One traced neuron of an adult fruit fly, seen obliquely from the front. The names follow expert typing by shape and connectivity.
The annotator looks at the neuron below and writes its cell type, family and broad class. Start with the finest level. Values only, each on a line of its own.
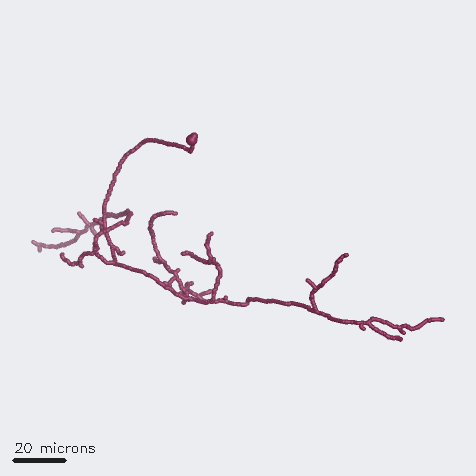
CL195
hemilineage SMPp&v1_posterior
central-brain intrinsic neuron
